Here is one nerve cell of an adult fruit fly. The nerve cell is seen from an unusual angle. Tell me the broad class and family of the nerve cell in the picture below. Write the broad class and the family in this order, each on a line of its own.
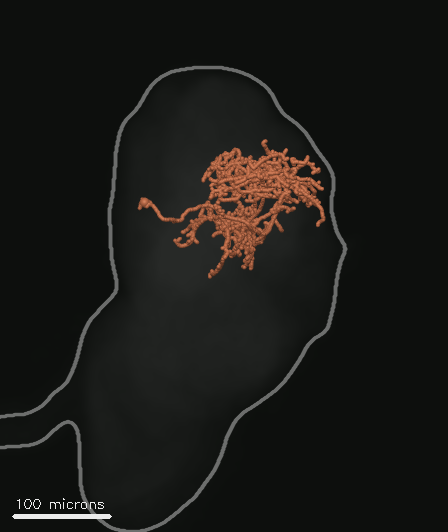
central-brain intrinsic neuron
hemilineage DM4_dorsal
